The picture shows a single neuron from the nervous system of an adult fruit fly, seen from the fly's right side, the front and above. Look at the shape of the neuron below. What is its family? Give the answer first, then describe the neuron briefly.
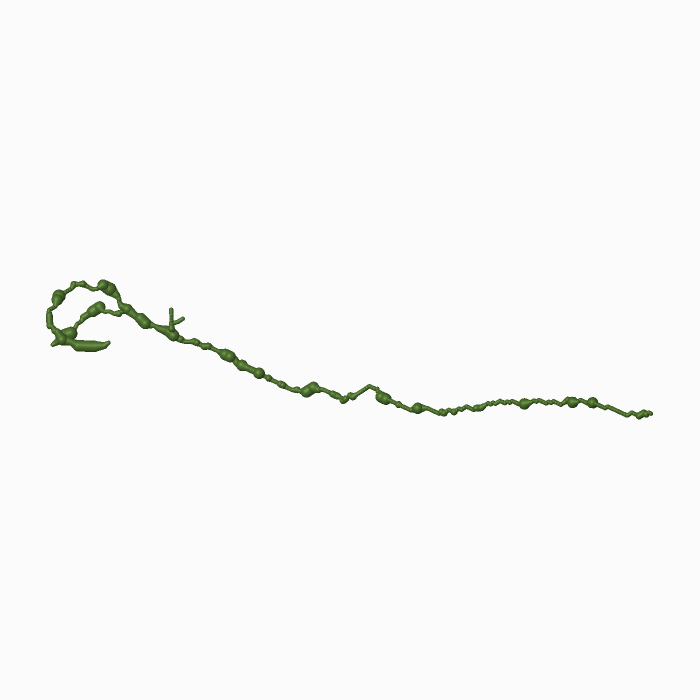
The name of its family is class mechanosensory. It is a sensory neuron entering the brain. The drawing shows no cell body. There are a dozen or fewer branch ends.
